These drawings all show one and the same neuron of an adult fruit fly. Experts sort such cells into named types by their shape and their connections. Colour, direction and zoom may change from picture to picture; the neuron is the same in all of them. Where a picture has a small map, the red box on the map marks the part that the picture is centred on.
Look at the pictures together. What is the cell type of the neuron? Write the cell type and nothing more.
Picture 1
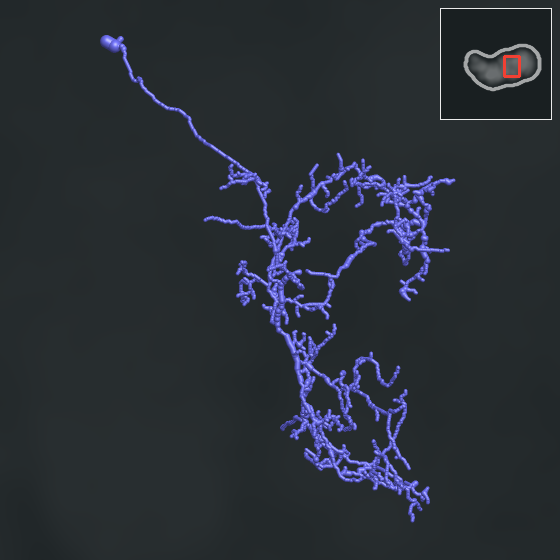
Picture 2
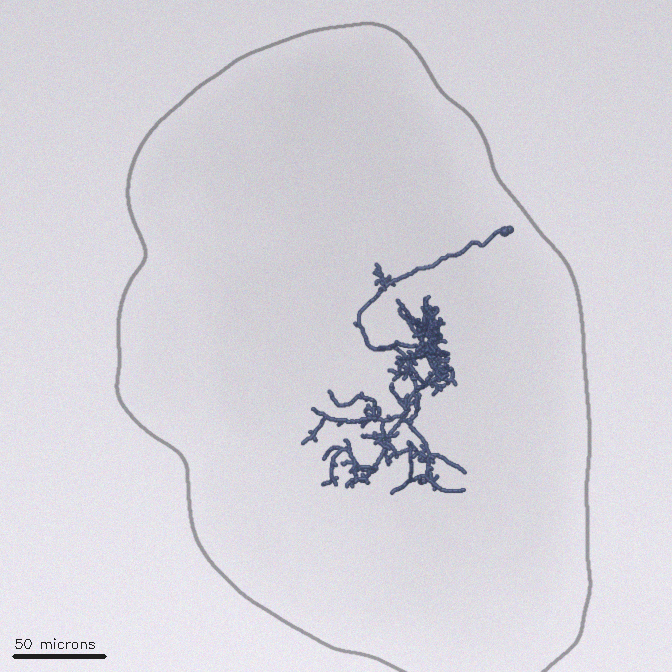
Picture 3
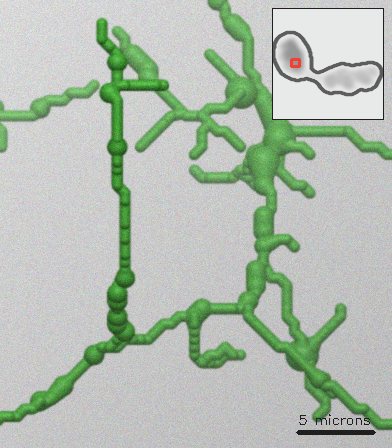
PS249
